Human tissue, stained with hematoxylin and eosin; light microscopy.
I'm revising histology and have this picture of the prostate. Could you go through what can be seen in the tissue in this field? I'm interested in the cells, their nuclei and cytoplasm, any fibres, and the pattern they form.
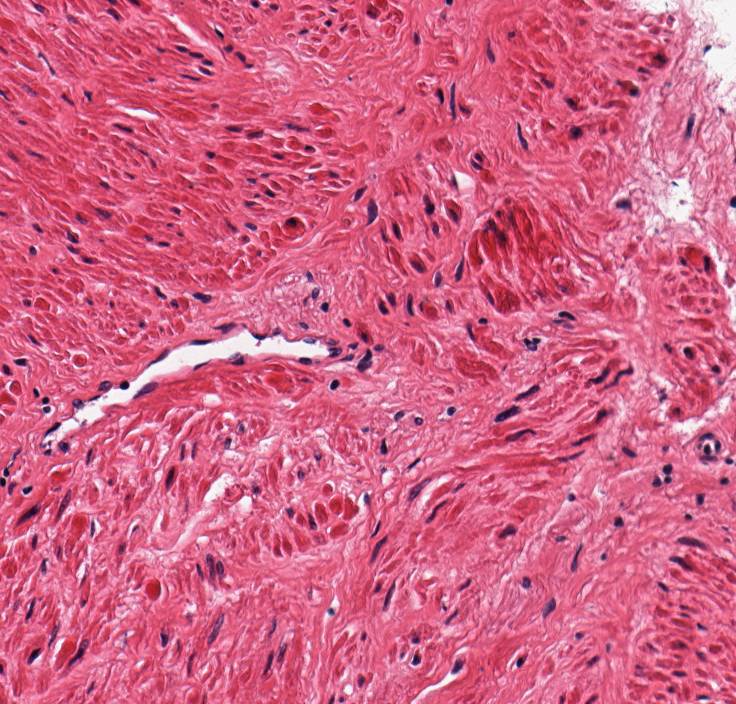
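Field entirely smooth muscle bundles, running in different directions and crossing. Lengthwise-cut bundles, e.g. upper left: spindle-shaped cells, elongated blunt-ended nuclei. Between bundles, paler pink fibrous connective tissue with scattered nuclei, most visible as a band across the centre. No fat cells in field.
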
